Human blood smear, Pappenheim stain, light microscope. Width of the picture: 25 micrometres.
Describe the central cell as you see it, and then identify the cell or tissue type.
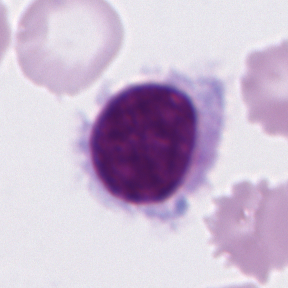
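Fine hair-like projections stand out around the margin of this cell, which measures about 14 by 12 micrometres. Its oval nucleus, about 11 by 9 micrometres, has a smooth outline without indentations. The chromatin stains dark purple and has a faintly mottled texture. The rim of cytoplasm is widest on the right. This is a hairy cell.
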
